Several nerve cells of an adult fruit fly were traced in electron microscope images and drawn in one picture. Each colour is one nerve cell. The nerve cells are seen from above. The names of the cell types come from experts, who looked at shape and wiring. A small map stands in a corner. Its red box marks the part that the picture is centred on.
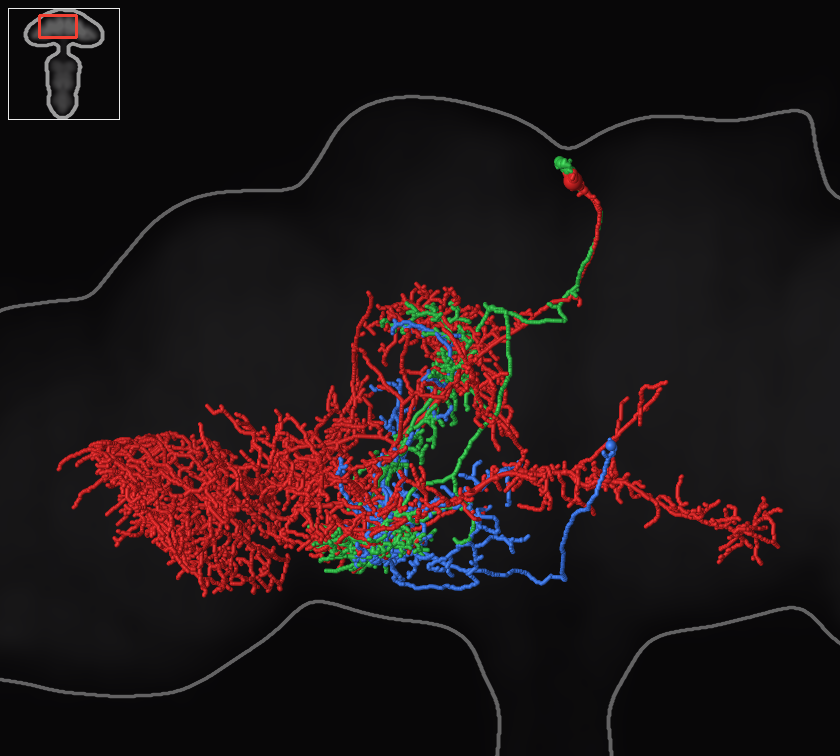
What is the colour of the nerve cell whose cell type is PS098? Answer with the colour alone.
green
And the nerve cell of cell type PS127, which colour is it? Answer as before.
blue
